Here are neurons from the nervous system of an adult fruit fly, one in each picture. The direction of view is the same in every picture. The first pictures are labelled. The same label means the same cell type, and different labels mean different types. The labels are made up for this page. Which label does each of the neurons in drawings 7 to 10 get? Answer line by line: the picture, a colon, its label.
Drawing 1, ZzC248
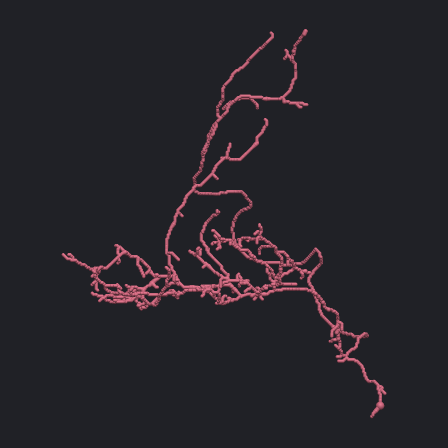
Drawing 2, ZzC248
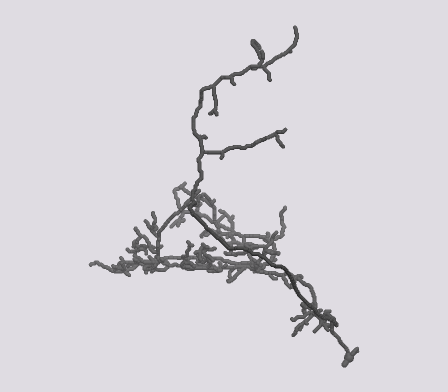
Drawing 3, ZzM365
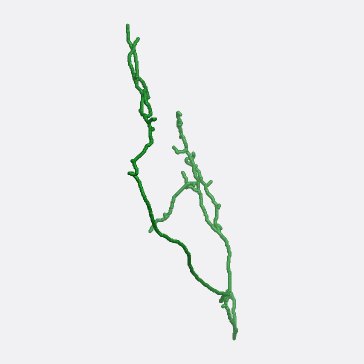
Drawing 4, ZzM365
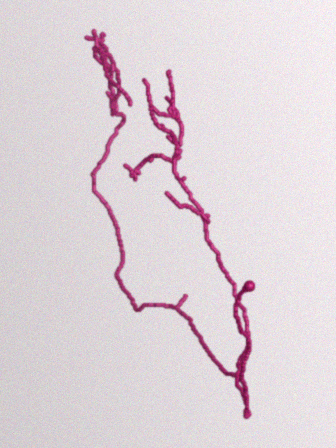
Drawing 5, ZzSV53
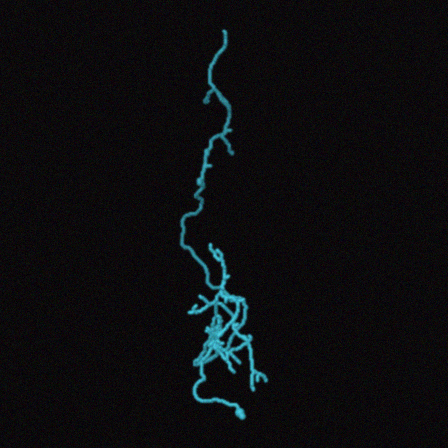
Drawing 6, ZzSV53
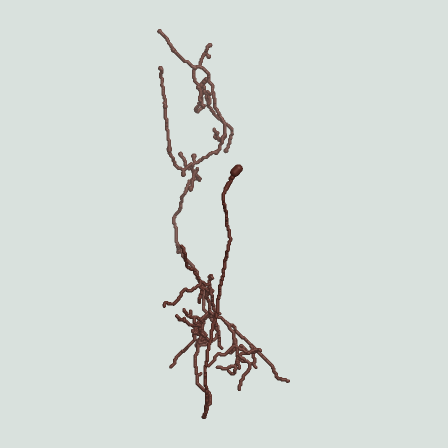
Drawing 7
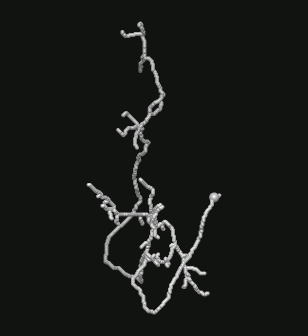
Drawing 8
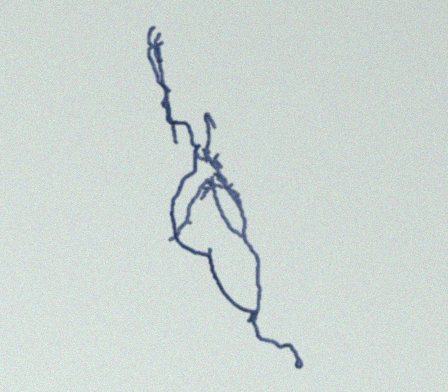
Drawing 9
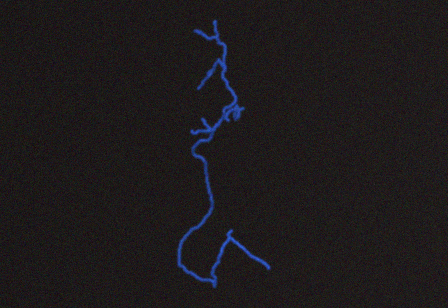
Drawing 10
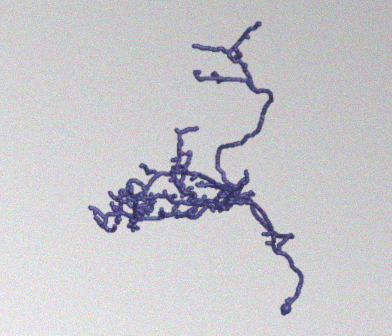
7: ZzSV53
8: ZzM365
9: ZzSV53
10: ZzC248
